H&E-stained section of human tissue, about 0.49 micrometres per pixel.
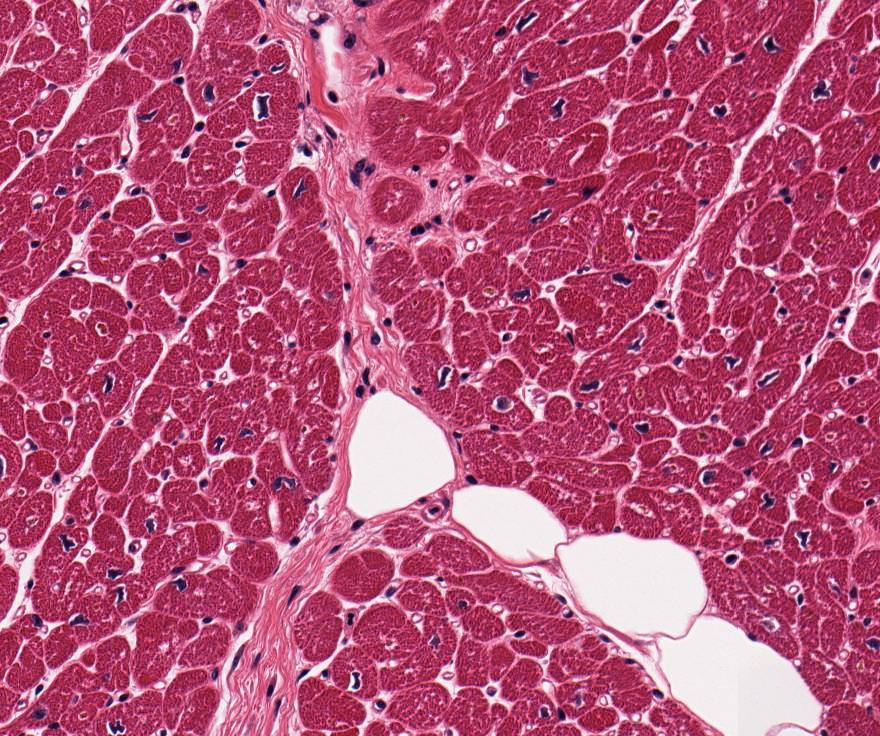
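Left ventricle of the heart: muscle fibres fill nearly the whole field, mostly cut in cross-section. Deep red cytoplasm, irregular outlines, some branching. Many central nuclei sit in pale zones with small yellow-brown granules. A pink, wavy fibrous band runs from top centre to bottom left.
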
